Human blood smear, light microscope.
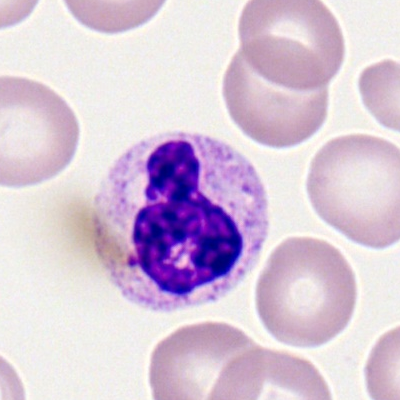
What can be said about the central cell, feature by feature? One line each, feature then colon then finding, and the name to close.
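Shape: round, and notice how smooth the outline is
Chromatin: dark purple, coarsely clumped
Cytoplasm: pale lilac-pink
Granules: fine, scattered, pinkish-purple, held in the cytoplasm
Name: segmented neutrophil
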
